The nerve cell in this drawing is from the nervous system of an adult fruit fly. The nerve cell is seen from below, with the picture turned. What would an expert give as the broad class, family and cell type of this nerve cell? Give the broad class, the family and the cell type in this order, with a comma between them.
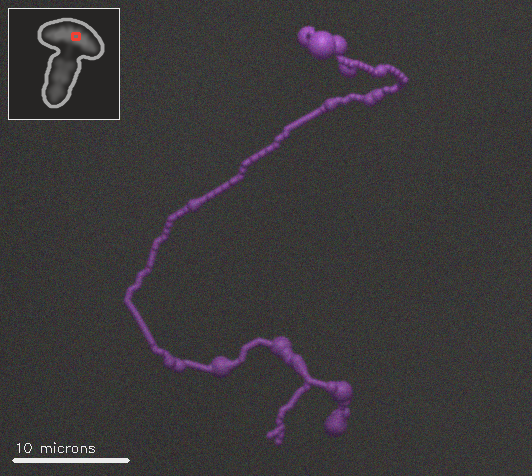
sensory neuron entering the brain, class mechanosensory, BM_InOm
